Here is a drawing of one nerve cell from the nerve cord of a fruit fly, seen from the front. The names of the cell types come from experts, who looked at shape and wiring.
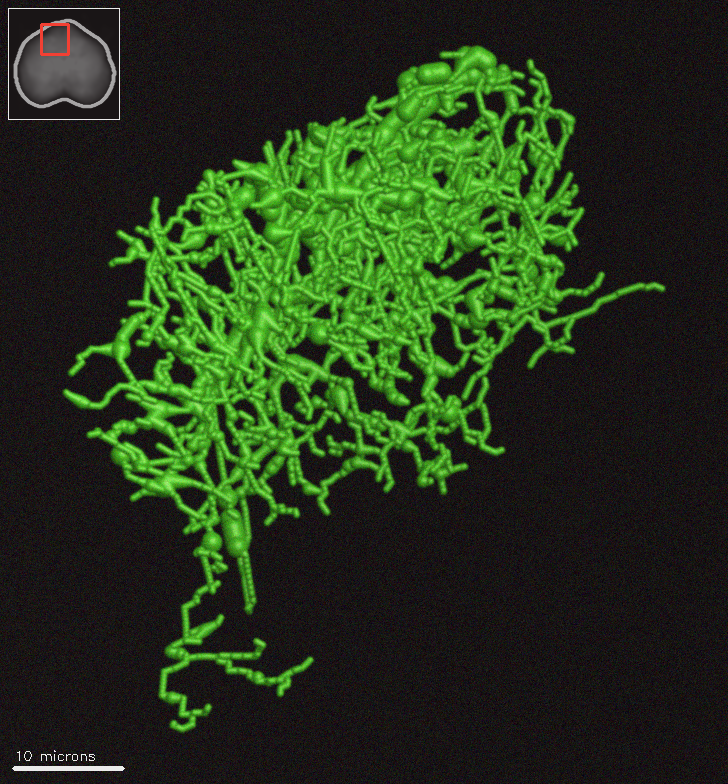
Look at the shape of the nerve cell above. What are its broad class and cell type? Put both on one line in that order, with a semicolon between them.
nerve-cord intrinsic neuron; INXXX418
